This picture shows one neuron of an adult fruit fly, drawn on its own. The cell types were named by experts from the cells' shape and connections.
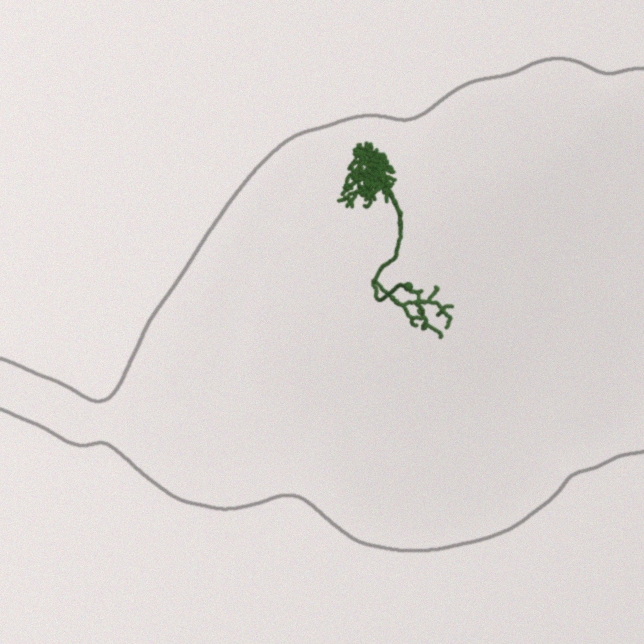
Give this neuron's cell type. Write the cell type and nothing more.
LC4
